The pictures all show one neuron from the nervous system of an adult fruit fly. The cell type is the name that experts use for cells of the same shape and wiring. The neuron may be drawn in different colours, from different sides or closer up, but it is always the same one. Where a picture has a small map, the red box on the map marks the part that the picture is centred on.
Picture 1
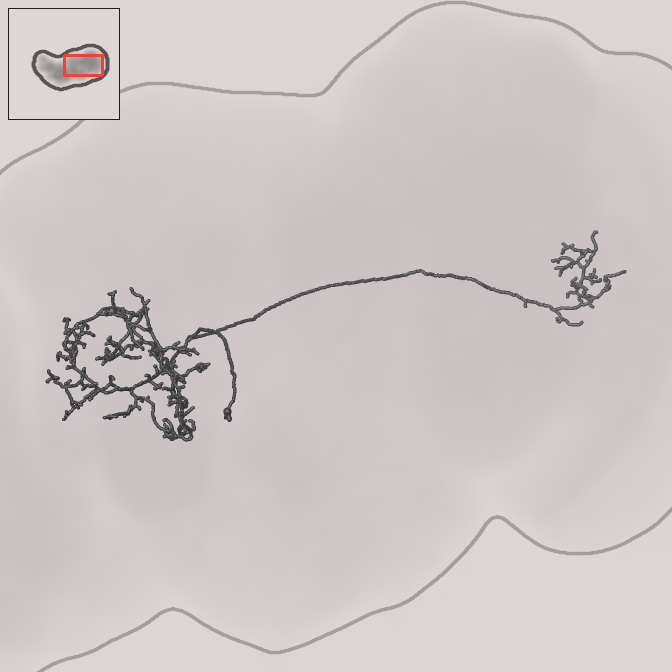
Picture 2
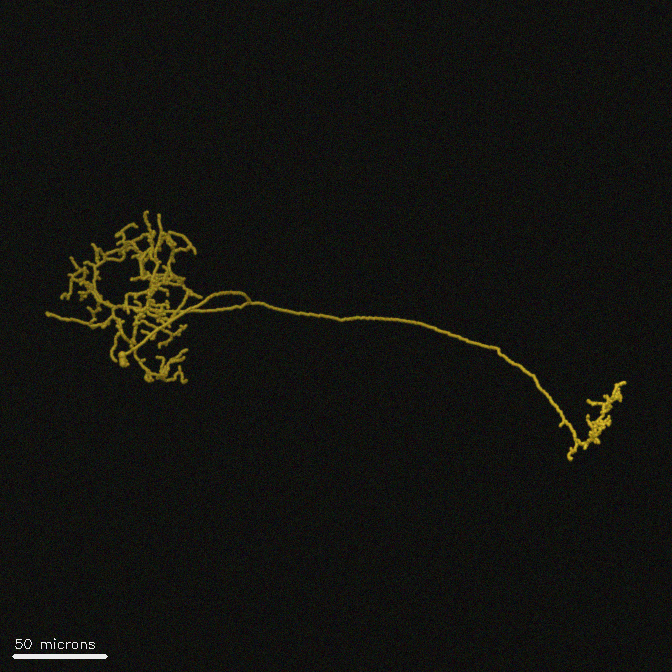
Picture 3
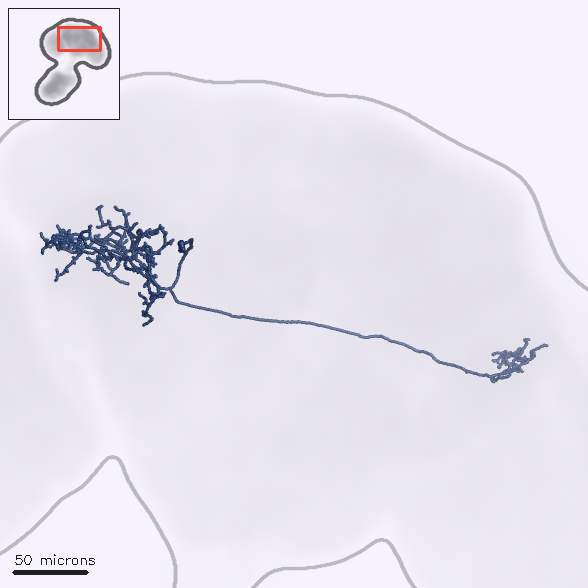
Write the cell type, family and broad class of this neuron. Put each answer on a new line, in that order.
CB4169
hemilineage VLPa2
central-brain intrinsic neuron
